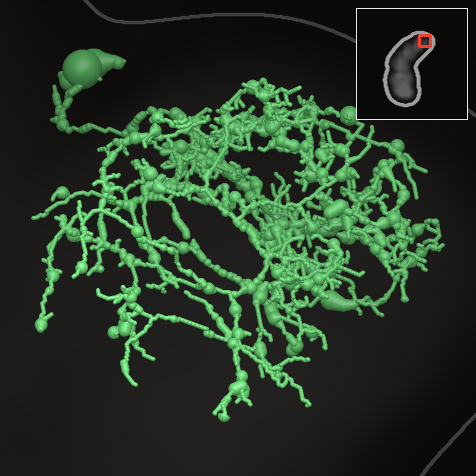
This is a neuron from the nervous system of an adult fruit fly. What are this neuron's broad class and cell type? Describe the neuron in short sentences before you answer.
The cell body is at the upper left of the picture. More than a hundred branch ends can be seen. Its broad class is nerve-cord intrinsic neuron. Its cell type is INXXX288.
